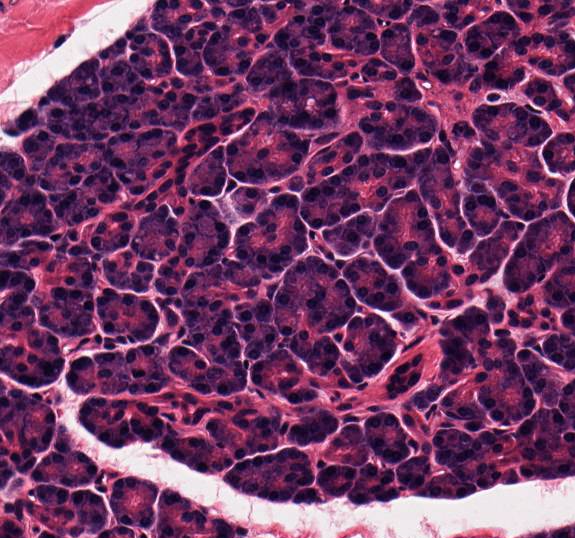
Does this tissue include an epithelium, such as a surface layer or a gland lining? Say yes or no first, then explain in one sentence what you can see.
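Yes. The acinar cells have round dark nuclei placed at the base, toward the outer edge of each acinus.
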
